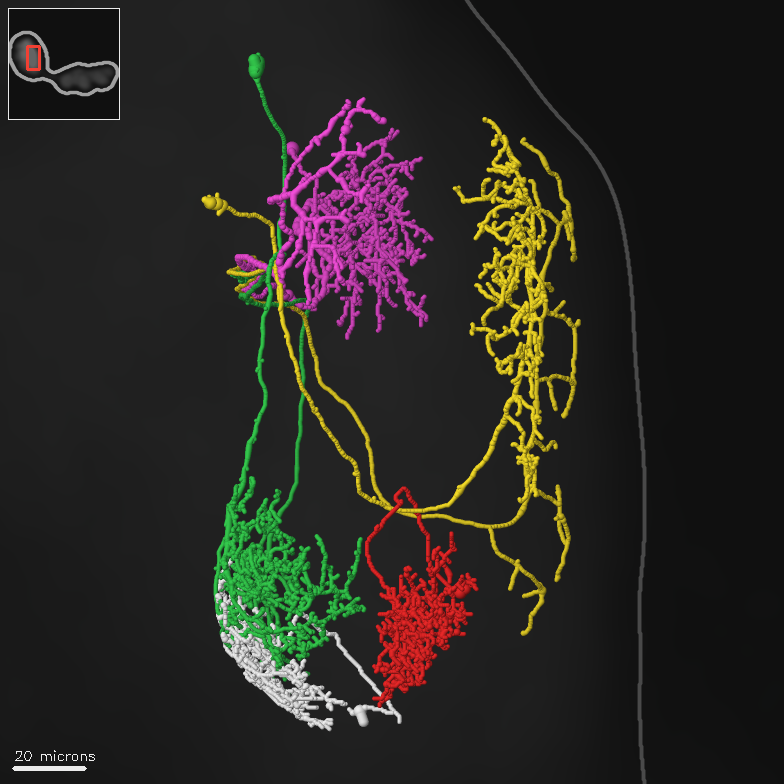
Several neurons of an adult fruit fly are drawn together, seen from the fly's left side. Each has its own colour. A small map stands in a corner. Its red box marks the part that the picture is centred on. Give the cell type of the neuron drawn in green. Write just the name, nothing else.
LC14a-2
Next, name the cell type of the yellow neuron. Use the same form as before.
LC14b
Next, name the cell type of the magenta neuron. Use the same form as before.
LC14a-1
